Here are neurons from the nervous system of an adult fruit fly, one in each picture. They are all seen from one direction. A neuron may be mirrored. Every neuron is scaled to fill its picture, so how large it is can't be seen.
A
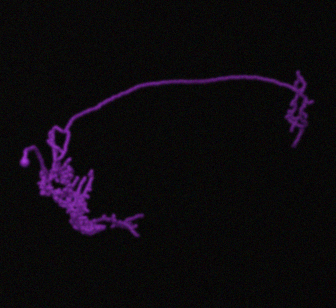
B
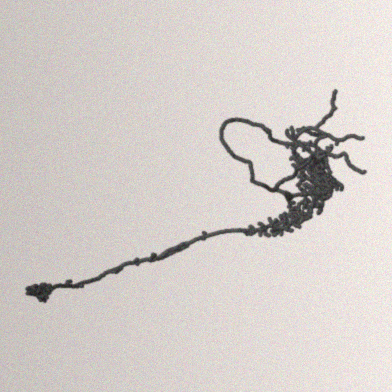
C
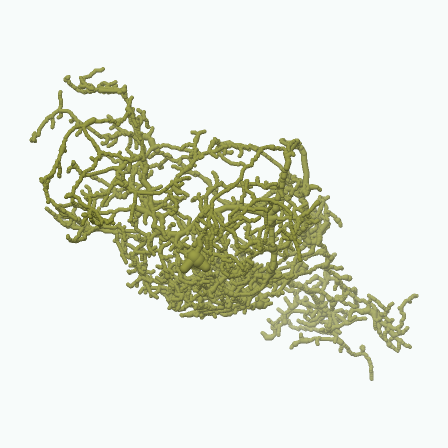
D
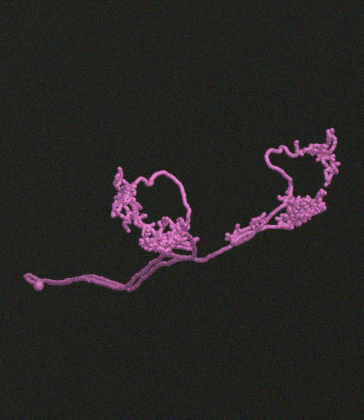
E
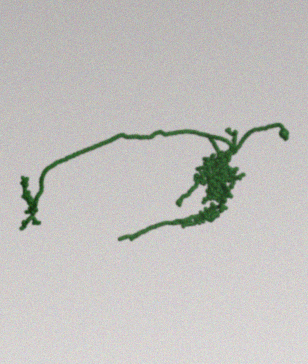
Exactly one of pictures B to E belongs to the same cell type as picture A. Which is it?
Picture E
